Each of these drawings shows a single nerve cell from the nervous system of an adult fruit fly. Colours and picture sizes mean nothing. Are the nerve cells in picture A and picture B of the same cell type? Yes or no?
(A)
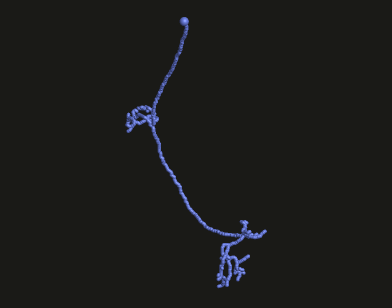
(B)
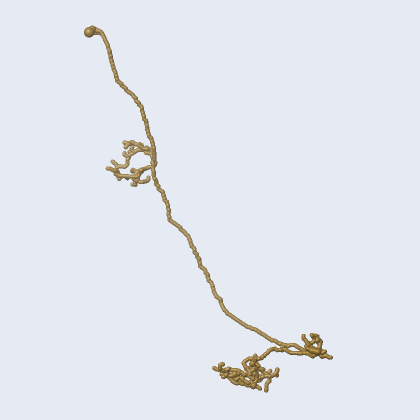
no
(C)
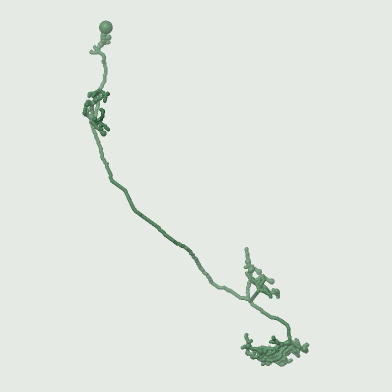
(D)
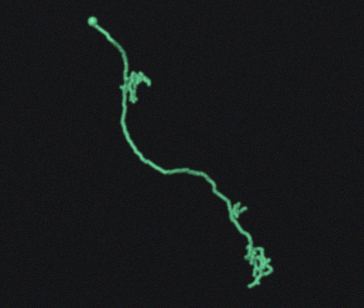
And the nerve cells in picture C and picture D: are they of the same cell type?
no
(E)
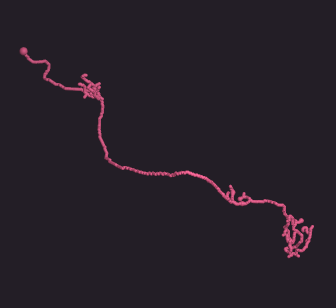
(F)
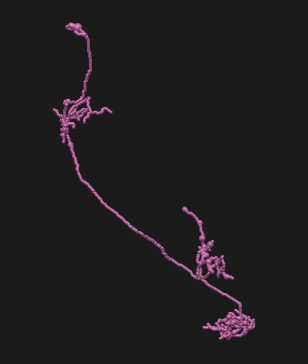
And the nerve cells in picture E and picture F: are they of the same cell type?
no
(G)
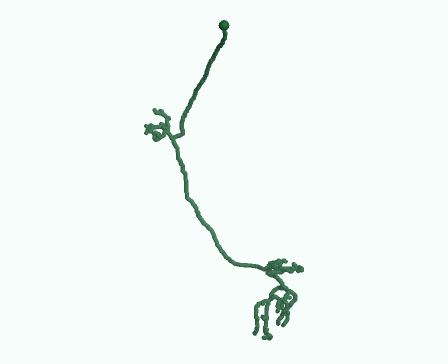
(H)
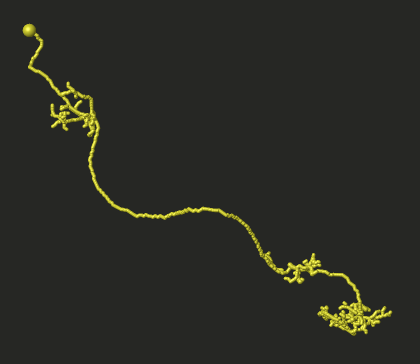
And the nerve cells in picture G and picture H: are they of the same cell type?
no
